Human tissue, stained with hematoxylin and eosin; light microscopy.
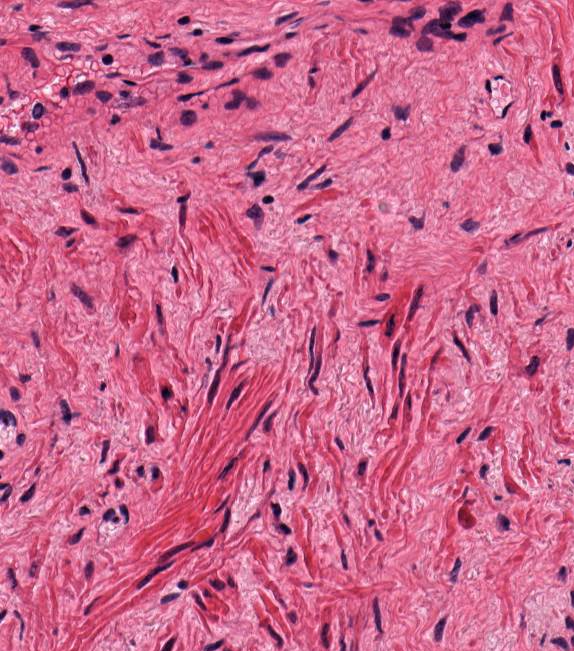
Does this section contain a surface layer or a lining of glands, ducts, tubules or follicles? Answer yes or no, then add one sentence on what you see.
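No. No epithelium is present anywhere in the field.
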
